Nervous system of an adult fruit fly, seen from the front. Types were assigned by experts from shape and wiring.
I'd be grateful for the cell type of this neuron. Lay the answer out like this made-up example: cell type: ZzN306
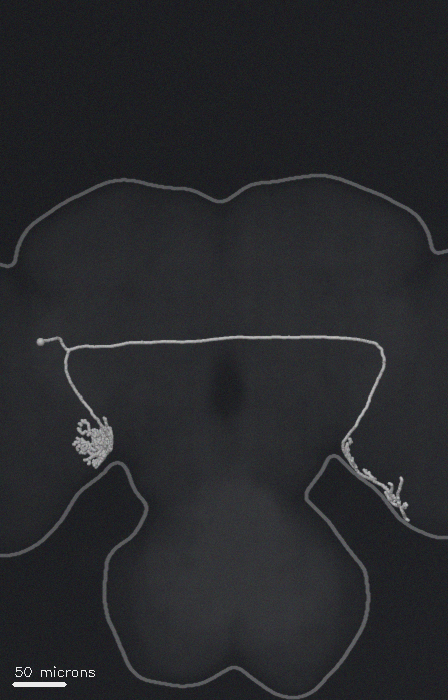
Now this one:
cell type: LC14b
